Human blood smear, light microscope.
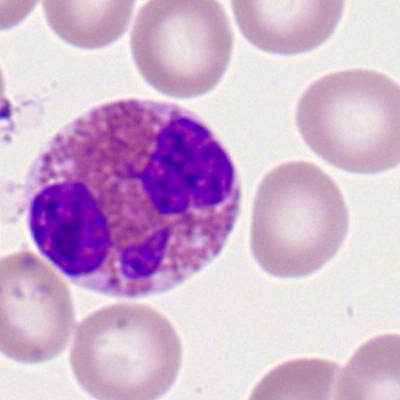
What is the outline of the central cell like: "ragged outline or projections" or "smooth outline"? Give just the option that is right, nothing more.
Smooth outline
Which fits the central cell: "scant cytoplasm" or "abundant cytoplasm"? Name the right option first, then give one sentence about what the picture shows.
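Abundant cytoplasm. The cytoplasm is plentiful and fills the space between and around the lobes.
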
